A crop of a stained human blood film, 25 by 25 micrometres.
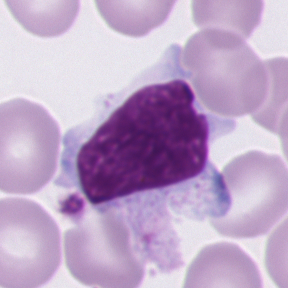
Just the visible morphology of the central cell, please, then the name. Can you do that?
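Notice how the nucleus sits in the upper part of the cell, leaving most of the cytoplasm beneath it. Its chromatin is dense and dark purple, slightly mottled in texture. The cytoplasm is abundant and pale grey-blue, with fine pinkish-purple granules scattered below the nucleus. This is a large granular lymphocyte.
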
